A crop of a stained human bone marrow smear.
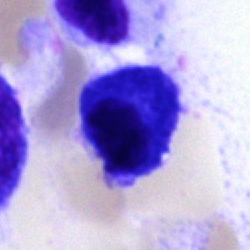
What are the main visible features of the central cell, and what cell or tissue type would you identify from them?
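Let's begin with the nucleus: see how dense and very dark its chromatin stains. You won't find any nucleoli there. Turn to the cytoplasm next; it shows no granules. Then glance at the lower edge, where a small pale lavender bleb projects outward. This is a plasma cell.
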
